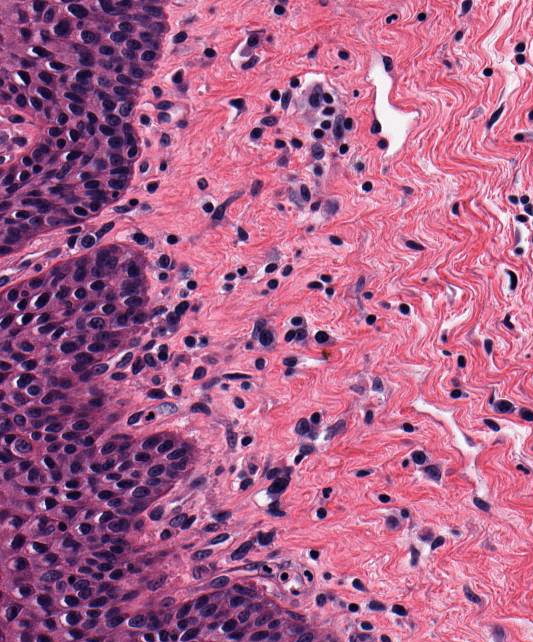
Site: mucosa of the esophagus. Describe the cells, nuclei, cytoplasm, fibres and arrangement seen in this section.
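The left part of the field is occupied by epithelium, and connective tissue fills the middle and right. On the right side the stroma is dense pink collagen with wavy fibres. Nuclei are more numerous in the stroma next to the epithelium than at the right edge. No fat cells are present anywhere.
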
